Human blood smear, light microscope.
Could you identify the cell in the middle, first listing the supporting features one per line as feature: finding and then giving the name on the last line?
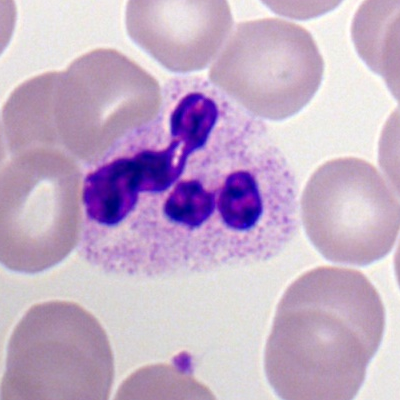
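Nucleus: split into several separate lobes
Connecting strand: thin, of nuclear material, joining the upper lobe to the large left lobe
Chromatin: dark purple, coarsely clumped
Granules: fine, pinkish-violet, scattered evenly through the cytoplasm
Name: segmented neutrophil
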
